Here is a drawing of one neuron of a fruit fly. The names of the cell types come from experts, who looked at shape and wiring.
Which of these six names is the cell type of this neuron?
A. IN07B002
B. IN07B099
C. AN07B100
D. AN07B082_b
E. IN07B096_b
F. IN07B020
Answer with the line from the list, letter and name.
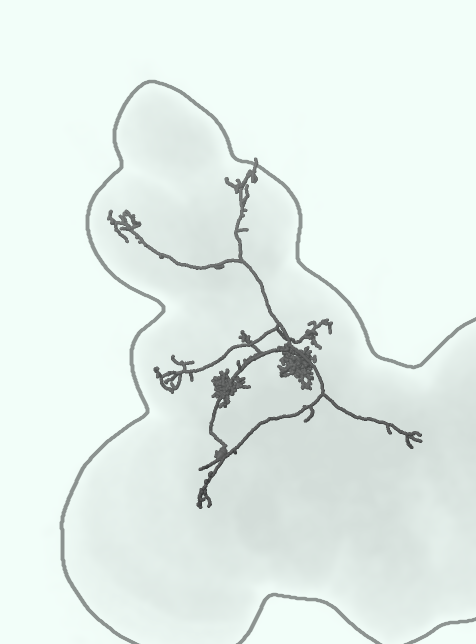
A. IN07B002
